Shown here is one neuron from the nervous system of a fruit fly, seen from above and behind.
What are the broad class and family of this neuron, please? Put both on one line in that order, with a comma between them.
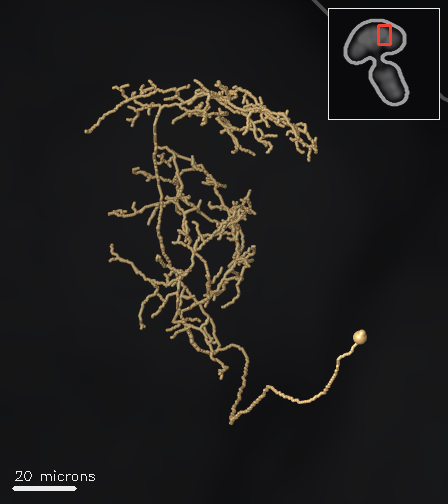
central-brain intrinsic neuron, hemilineage VLPp1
